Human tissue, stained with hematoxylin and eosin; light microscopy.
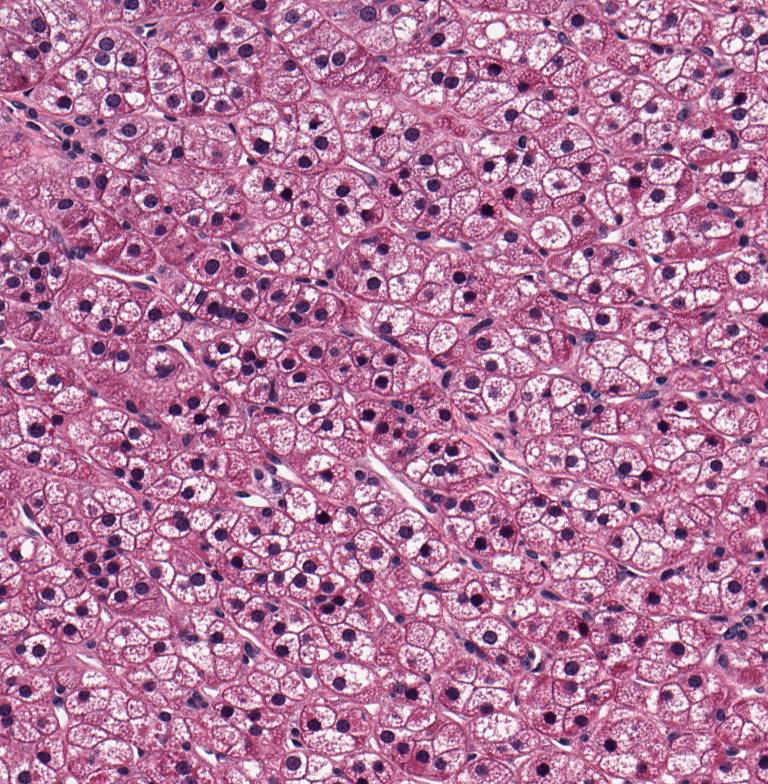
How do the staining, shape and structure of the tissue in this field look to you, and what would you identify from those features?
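Cytoplasm: pale, finely vacuolated, foamy in most cells. Borders: sharply outlined by thin pink membranes. Cords: separated by thin, delicate capillary-like channels lined by flat, elongated nuclei. No gland lumina within cords; only empty spaces are narrow slits between them. Tissue: adrenal gland.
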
